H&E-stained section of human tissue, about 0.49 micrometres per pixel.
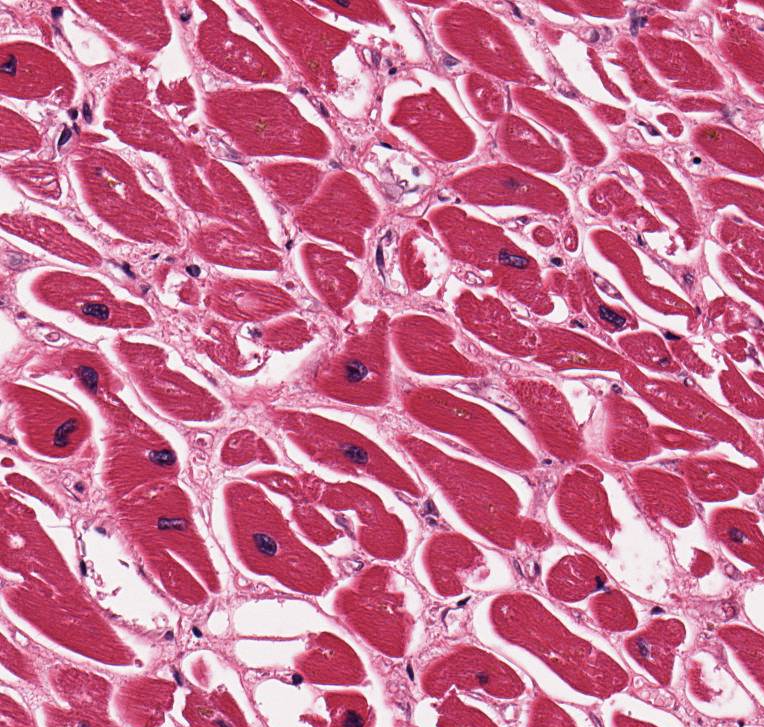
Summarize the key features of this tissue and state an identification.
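Pigment: fine golden-brown granules sit in the central part of several fibres, near where the nucleus lies. Branching: some muscle fibres split into branches that join neighbouring fibres. Between the fibres: thin strands of pale pink loose connective tissue containing small capillaries and scattered small dark nuclei. Fat: none anywhere in the field. This is the left ventricle of the heart.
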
